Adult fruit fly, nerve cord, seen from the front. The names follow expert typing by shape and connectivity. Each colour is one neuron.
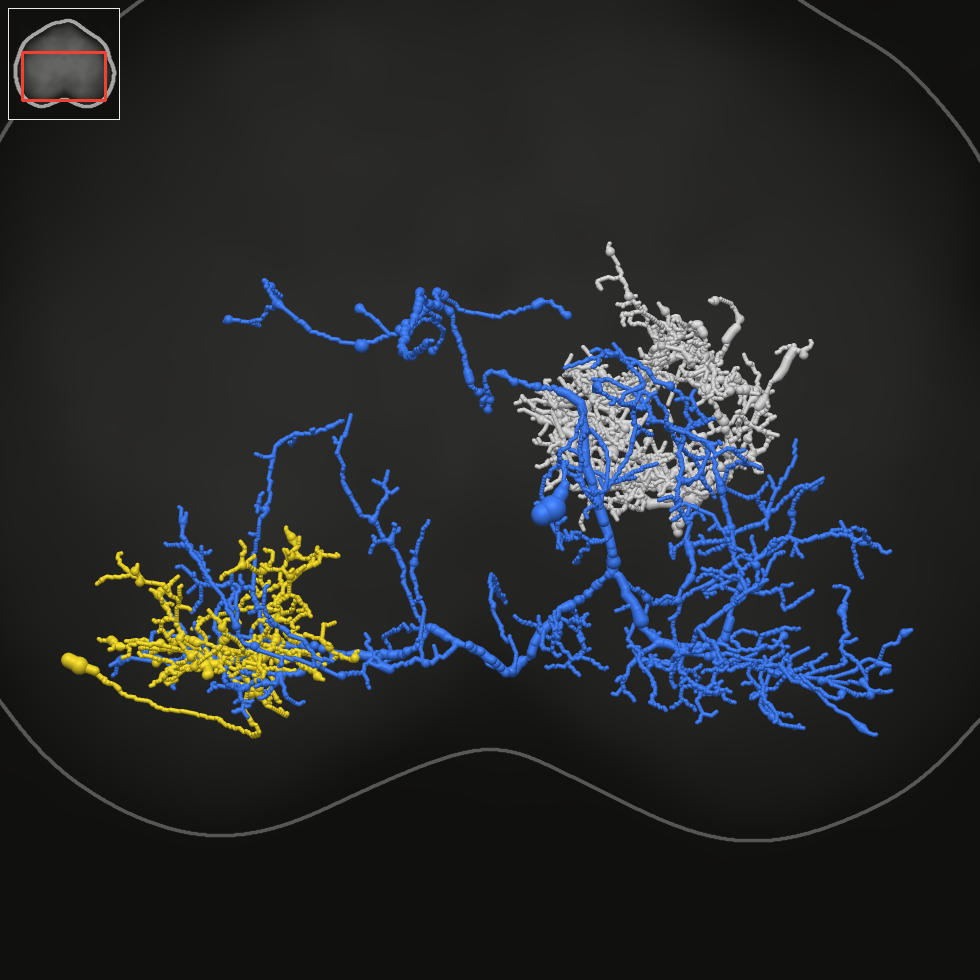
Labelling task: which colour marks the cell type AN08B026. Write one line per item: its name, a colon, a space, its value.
colour: blue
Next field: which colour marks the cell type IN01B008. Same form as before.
colour: white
